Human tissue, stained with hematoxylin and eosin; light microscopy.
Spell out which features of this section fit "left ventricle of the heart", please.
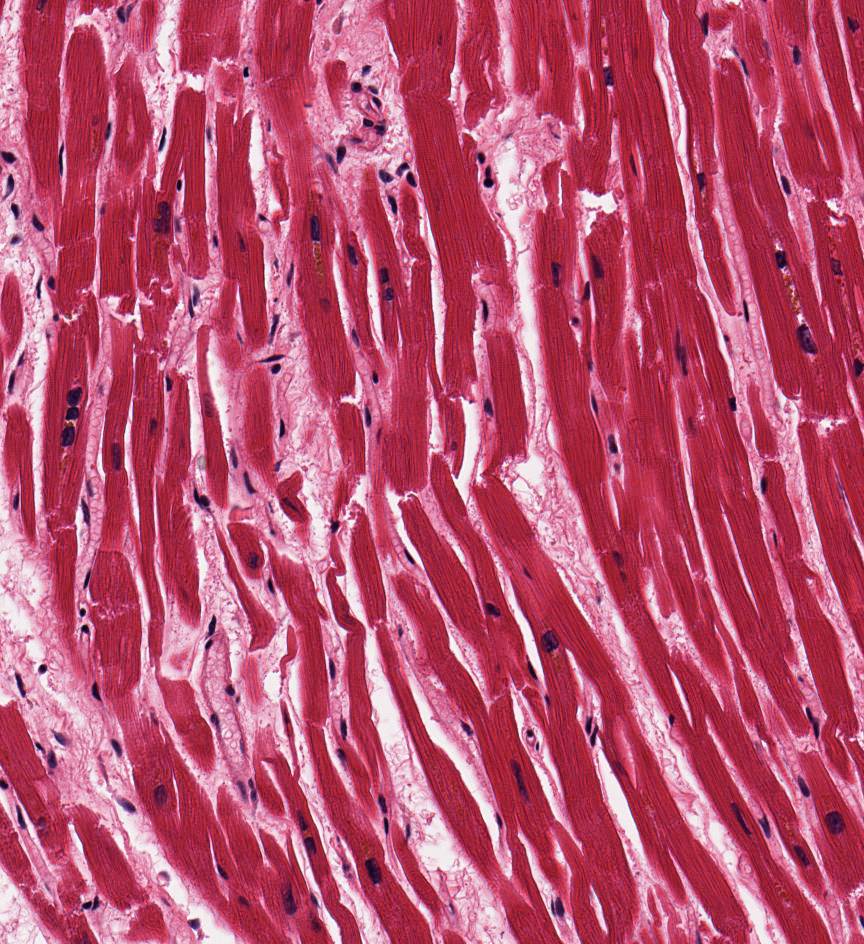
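Deep red elongated muscle fibres lie in roughly parallel rows slanting upper left to lower right over most of the field. They branch and join neighbours, not separate unbranched cylinders.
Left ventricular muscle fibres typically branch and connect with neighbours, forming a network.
This branching fits the left ventricle of the heart. Cytoplasm shows fine longitudinal striations.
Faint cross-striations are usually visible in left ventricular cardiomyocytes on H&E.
Fine yellow-brown granules gather at the ends of some central nuclei.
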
